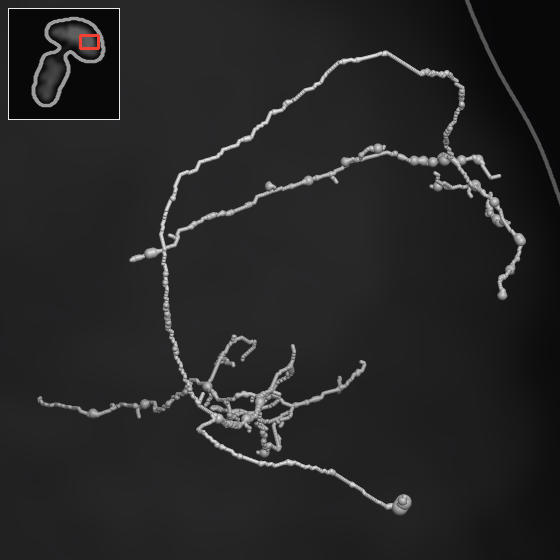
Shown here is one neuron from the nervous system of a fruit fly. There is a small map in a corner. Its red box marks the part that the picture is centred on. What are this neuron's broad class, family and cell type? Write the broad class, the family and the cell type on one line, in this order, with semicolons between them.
central-brain intrinsic neuron; hemilineage DL1_dorsal; LHPV5b3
